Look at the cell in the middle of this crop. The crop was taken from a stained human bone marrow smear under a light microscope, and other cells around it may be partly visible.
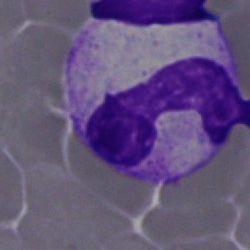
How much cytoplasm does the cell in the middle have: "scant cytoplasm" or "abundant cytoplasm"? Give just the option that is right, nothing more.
Abundant cytoplasm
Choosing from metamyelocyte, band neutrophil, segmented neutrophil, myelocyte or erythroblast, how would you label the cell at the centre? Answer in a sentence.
The cell sitting right in the middle is a band neutrophil.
